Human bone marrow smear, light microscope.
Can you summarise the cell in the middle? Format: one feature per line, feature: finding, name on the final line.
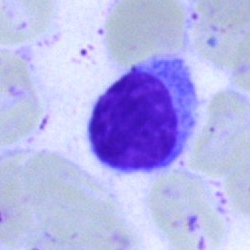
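Nucleus: off-centre, over toward the left side
Nucleoli: none you can make out
Cytoplasm: stains blue
Cytoplasm spread: mostly on the right side of the nucleus
Call: lymphocyte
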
